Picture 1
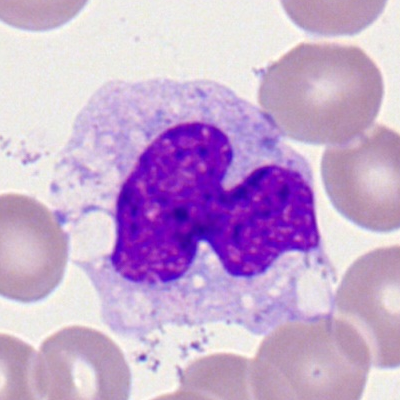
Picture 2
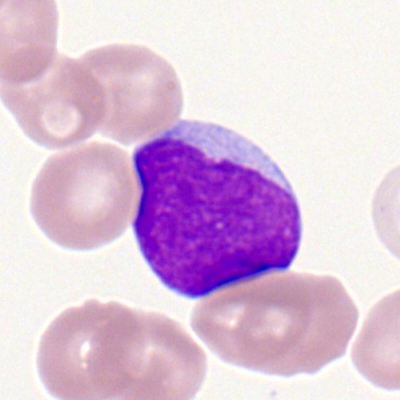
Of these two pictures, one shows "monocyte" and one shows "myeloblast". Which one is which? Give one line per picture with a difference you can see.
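Picture 1 shows a monocyte: Several clear round vacuoles lie in the cytoplasm, most visibly at the left and lower right.
Picture 2 shows a myeloblast: The cytoplasm shows no vacuoles.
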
